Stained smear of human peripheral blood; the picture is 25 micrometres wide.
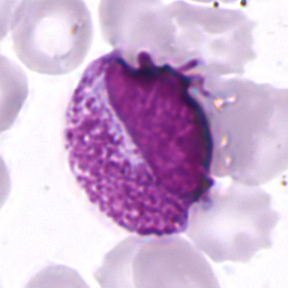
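Myelocyte in a stained smear of human peripheral blood. Look at the single unlobed nucleus: it fills roughly the right half of the cell, and its border with the cytoplasm runs as a nearly straight diagonal line. No nucleoli can be seen in the nucleus. Along the top edge, notice the small short projections sticking out.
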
